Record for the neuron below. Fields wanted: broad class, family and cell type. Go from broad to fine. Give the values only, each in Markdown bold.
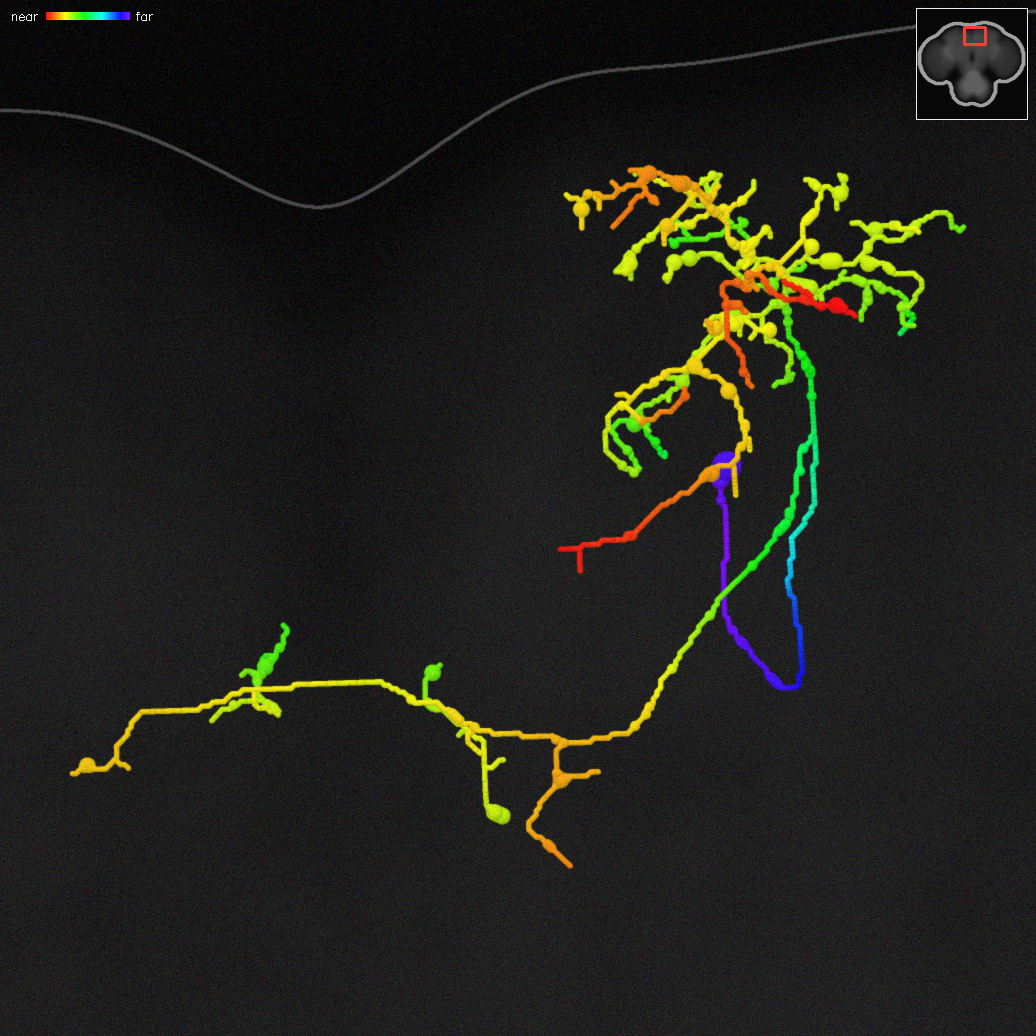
**central-brain intrinsic neuron**, **hemilineage SIPp1**, **FB6S**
